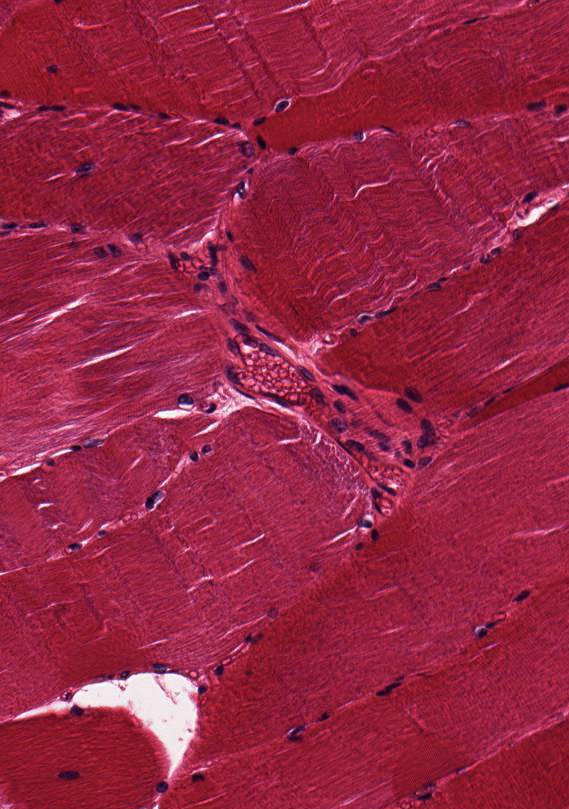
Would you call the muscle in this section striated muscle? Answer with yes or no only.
Yes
